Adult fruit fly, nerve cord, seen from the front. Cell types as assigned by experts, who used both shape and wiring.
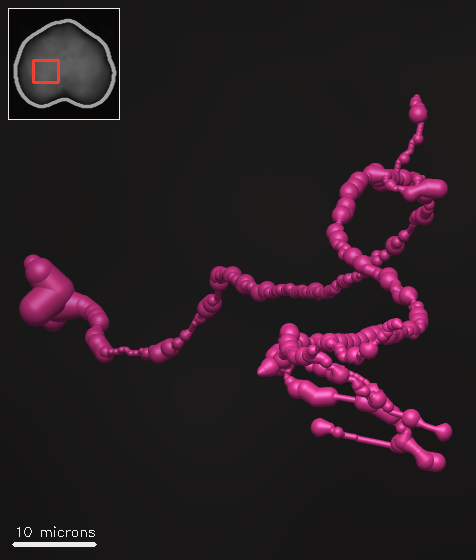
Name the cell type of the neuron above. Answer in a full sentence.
The cell type is SNpp42.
